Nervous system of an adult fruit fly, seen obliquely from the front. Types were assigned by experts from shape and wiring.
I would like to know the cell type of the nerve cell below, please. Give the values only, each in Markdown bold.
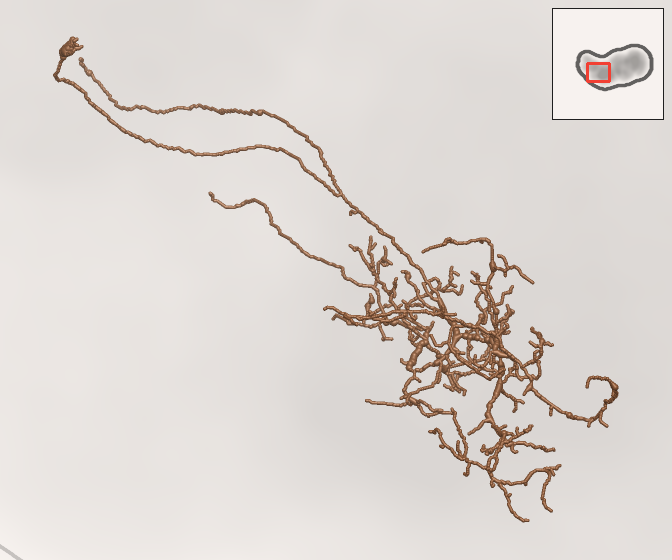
**IN11A032_d**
